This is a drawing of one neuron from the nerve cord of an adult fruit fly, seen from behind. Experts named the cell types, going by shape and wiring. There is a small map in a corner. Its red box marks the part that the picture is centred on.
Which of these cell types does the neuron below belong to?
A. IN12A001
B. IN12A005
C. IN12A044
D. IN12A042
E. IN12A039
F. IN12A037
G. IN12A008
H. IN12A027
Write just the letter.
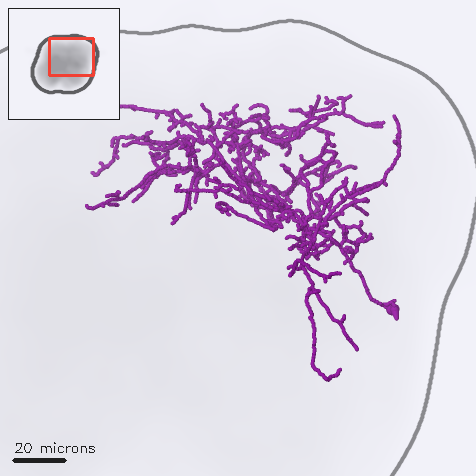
F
